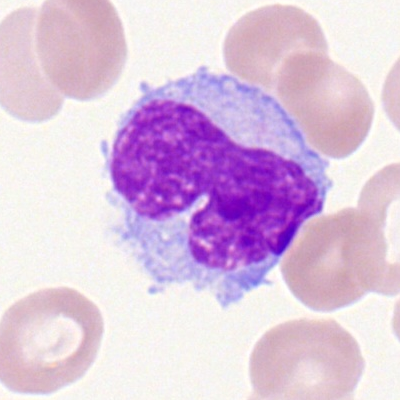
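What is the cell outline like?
Irregular, with a frayed, ruffled edge.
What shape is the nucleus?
Folded, with a deep notch cutting in from its lower side.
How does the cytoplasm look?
Pale grey-blue, without coarse coloured granules.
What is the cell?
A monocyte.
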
